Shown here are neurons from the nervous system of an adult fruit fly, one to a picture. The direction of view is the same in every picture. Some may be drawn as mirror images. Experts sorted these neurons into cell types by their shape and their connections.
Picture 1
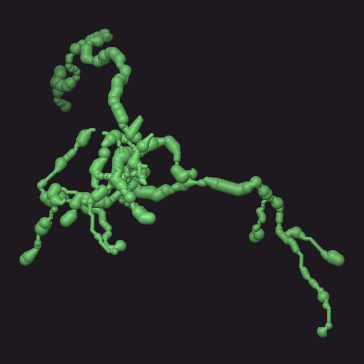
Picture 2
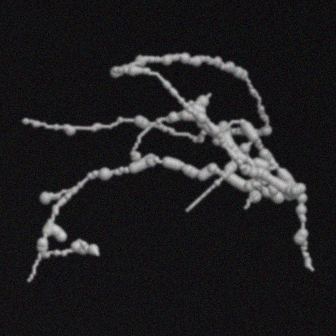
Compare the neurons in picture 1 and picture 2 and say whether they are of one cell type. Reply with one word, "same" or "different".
same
